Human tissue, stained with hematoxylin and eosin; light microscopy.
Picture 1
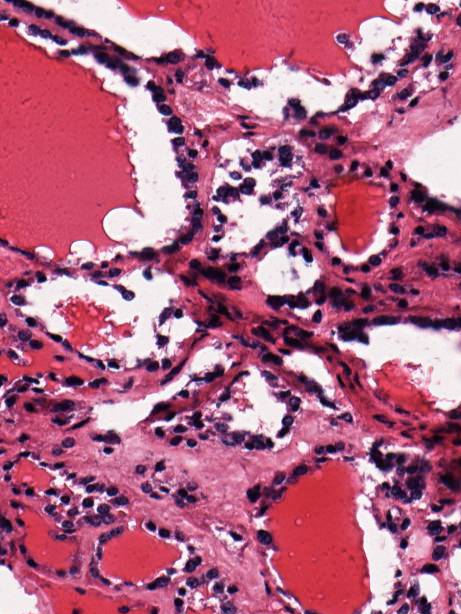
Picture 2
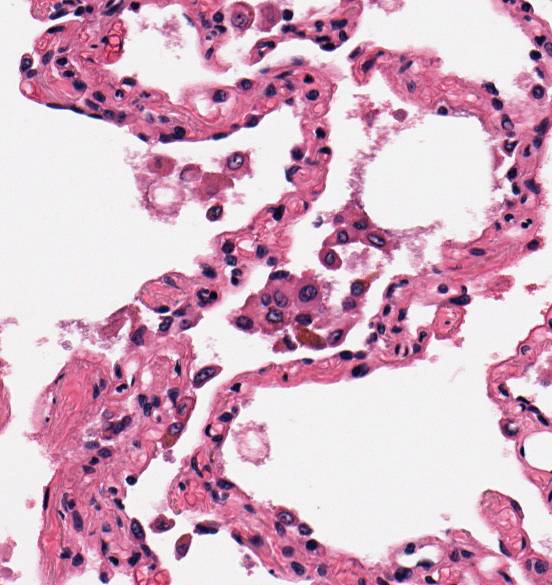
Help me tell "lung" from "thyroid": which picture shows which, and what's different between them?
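Have a look: picture 1 is thyroid, and picture 2 is lung. In the thyroid, many units hold pink contents that have pulled away from the lining cells, leaving a white gap. In the lung, thin branching septa outline large empty spaces, and near the centre a small cluster of large rounded cells with plenty of pink cytoplasm lies free in one of them.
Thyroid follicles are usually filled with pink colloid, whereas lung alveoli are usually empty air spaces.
Now compare the linings: the thyroid units have a single layer of low cuboidal to flattened cells with dark round nuclei, and the lung septa are lined by flattened cells with dark oval nuclei.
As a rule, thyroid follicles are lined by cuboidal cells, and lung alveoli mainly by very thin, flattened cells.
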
